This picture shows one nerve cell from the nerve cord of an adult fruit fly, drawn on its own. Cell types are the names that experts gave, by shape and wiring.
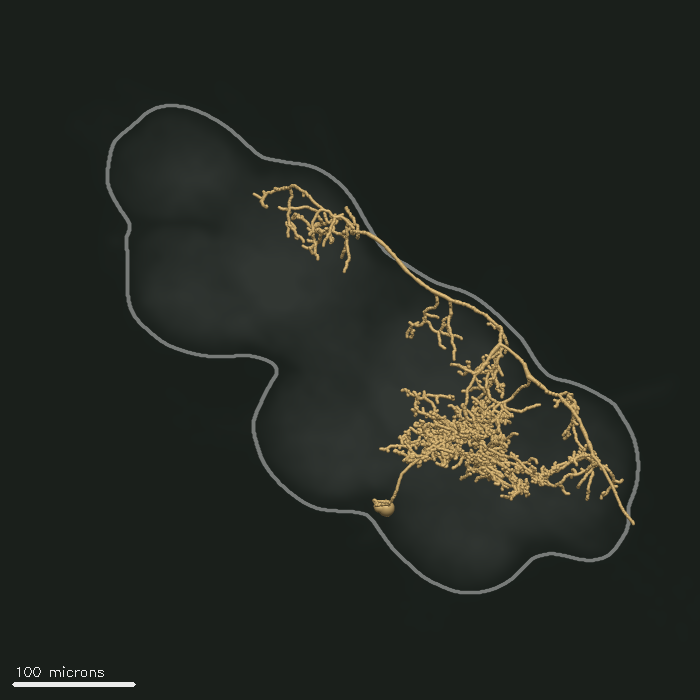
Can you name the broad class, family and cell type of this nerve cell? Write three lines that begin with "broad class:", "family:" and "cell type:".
broad class: ascending neuron
family: hemilineage 03B
cell type: ANXXX002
